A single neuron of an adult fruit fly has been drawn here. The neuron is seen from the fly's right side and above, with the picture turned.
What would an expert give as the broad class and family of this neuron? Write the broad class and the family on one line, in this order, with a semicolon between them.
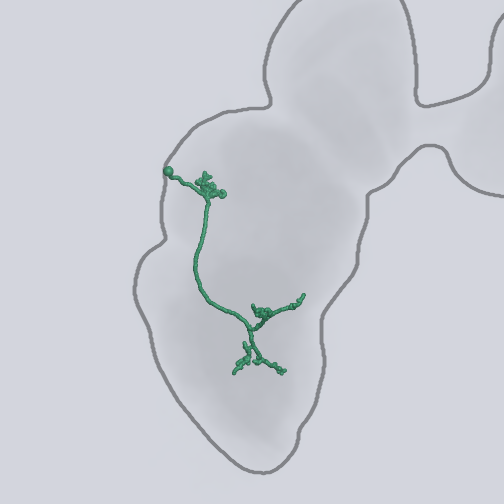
central-brain intrinsic neuron; hemilineage FLAa2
